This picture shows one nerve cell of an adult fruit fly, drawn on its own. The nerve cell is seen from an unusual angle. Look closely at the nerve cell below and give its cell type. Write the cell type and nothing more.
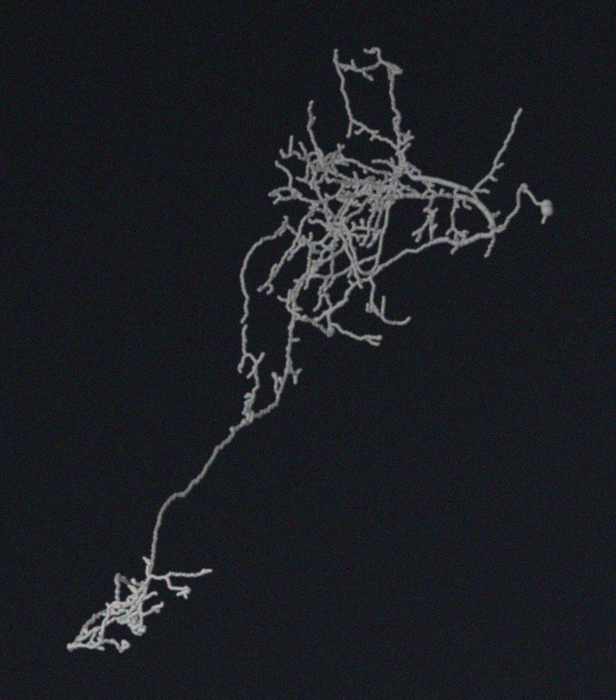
AN17A073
